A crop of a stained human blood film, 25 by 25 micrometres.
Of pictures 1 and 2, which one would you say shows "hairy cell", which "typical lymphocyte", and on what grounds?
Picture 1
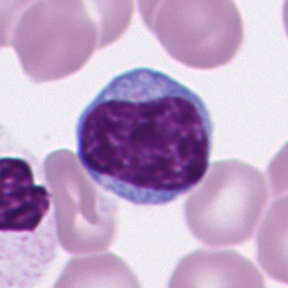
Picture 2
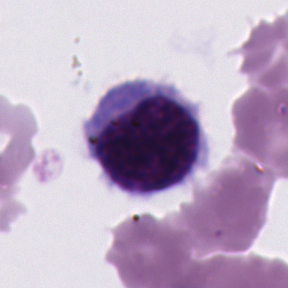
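The typical lymphocyte is the one in picture 1, and the hairy cell is in picture 2. The lymphocyte's outline is smooth and roughly round, with the sides a little flattened, whereas the hairy cell has a fuzzy, finely ragged edge.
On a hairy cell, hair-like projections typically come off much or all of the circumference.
The lymphocyte measures about 12 micrometres across, and its nucleus, oval in outline at about 11 by 9 micrometres, takes up about 70% of the cell's area. That nucleus sits low, so there's a wider band of cytoplasm above it than below it.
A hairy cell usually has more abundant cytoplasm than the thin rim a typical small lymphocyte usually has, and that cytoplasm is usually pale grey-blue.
The lymphocyte's cytoplasm is pale blue, with no vacuoles, and no nucleoli show in its nucleus.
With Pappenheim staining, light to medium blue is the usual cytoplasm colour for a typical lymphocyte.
In the hairy cell the chromatin is dense and dark purple, and the cytoplasm carries no granules. Clumped red cells sit to its right and below it, not touching it.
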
